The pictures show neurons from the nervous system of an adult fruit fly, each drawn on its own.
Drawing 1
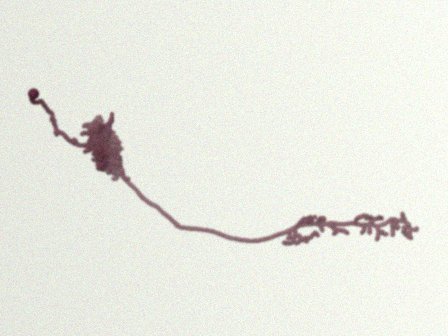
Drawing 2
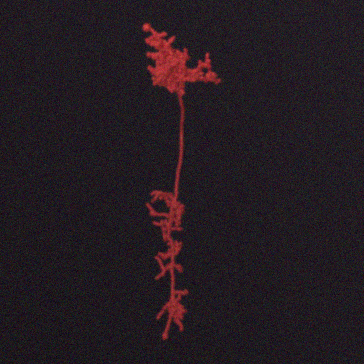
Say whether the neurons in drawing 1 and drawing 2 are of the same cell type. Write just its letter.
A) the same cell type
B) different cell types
B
